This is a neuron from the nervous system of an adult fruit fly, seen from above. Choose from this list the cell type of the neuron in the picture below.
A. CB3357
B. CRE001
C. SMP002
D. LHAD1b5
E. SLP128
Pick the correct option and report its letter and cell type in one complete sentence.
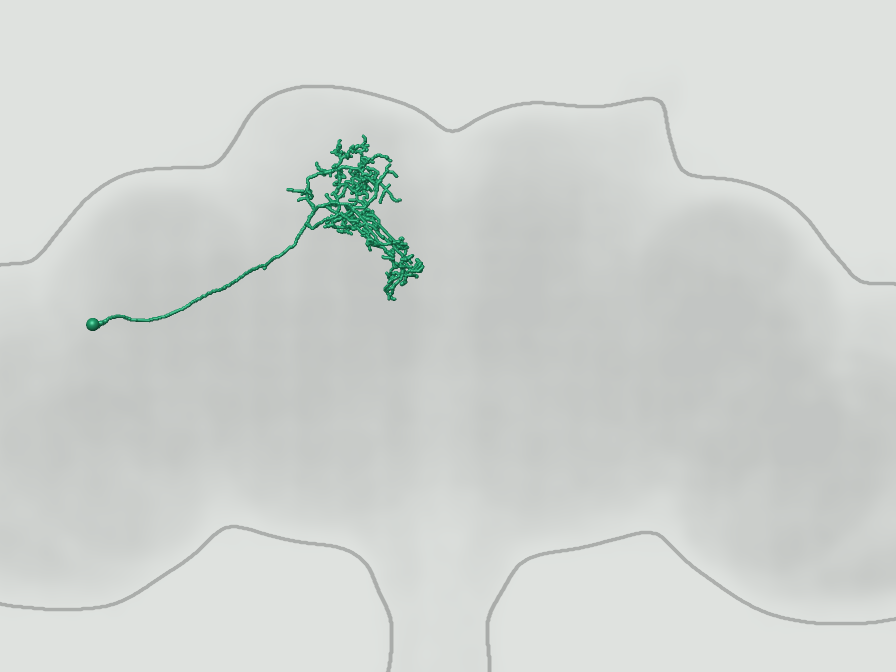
For cell type, option C, SMP002, applies to the neuron.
